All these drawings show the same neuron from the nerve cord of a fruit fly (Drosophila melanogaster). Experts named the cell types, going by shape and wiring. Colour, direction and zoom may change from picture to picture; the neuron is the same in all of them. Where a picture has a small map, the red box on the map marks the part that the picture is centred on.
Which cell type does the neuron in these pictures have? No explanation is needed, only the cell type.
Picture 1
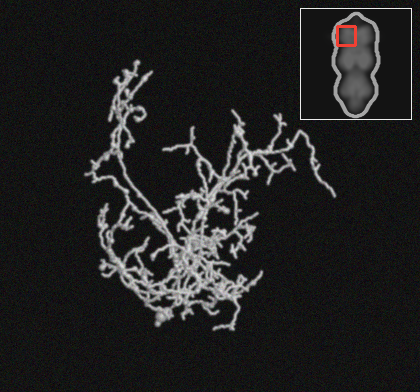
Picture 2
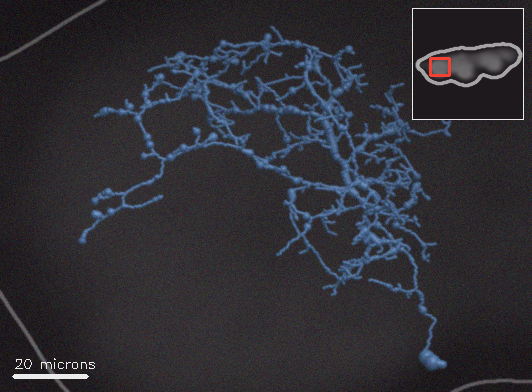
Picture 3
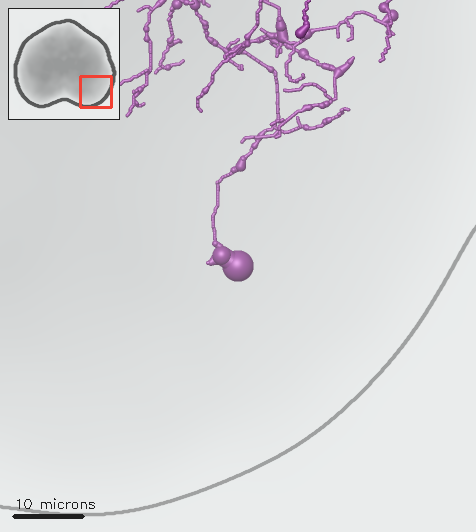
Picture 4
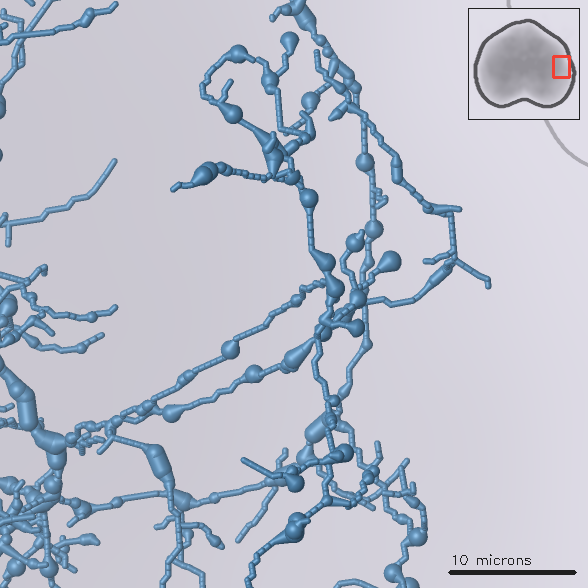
IN04B081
